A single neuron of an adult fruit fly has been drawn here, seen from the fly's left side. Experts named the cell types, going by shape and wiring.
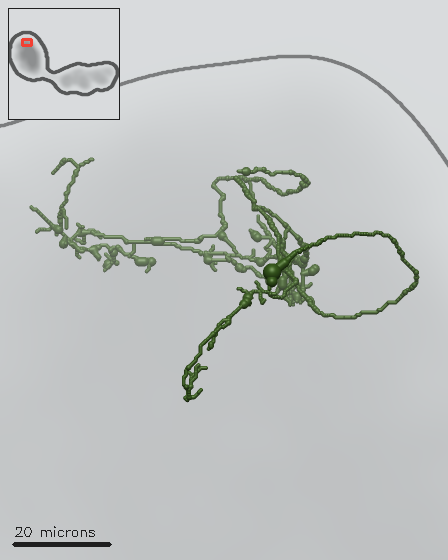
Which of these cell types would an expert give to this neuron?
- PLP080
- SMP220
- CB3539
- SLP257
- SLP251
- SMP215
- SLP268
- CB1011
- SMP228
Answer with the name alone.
SMP215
